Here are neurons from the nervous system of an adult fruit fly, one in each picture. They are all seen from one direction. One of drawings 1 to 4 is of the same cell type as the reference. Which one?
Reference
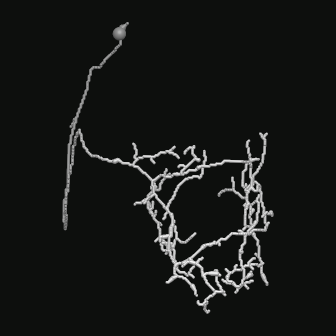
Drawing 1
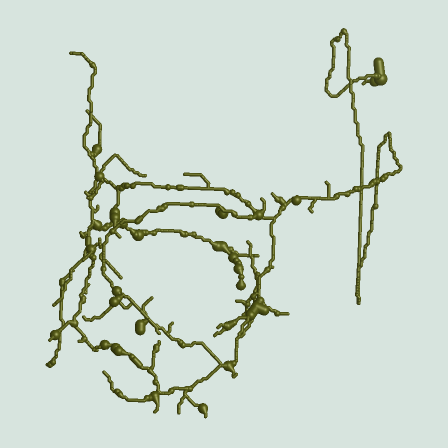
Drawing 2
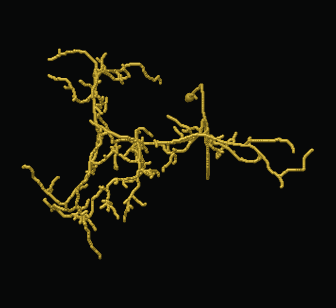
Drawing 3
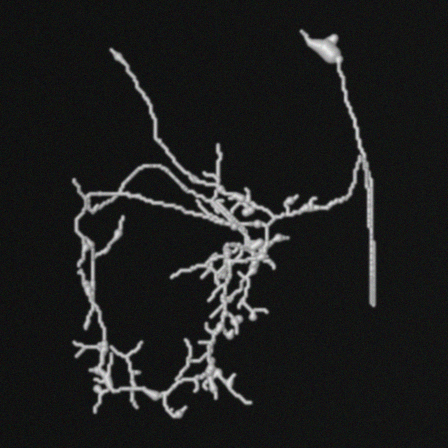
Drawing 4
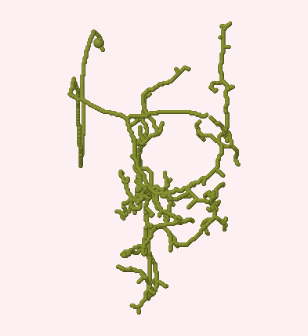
3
